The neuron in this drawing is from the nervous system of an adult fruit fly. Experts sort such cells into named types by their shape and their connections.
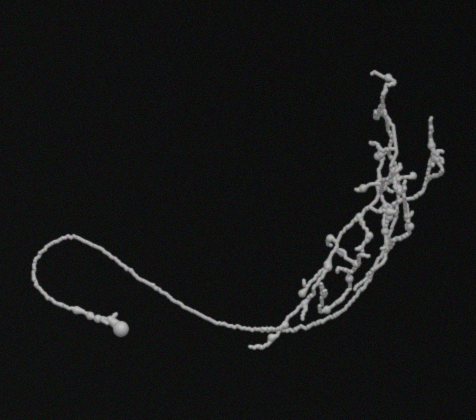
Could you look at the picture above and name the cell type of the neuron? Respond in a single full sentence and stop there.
The neuron belongs to cell type CB1935.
